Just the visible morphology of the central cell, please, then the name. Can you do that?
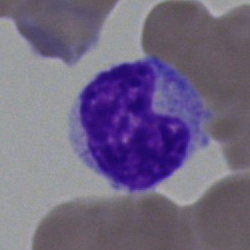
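Indented by a notch on its upper right side, the nucleus fills most of the cell. The cytoplasm is pale bluish-grey and widest at the upper right, beside the notch. It holds fine purplish granules. It is a metamyelocyte.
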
